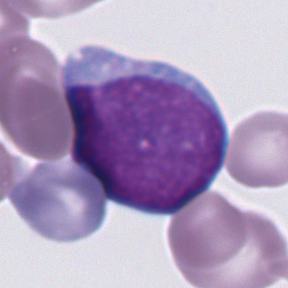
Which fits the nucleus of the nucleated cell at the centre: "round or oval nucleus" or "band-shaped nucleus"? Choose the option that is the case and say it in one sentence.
The nucleus is gathered into one compact mass that is round or oval.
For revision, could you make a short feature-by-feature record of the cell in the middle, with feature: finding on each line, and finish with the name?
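Nucleus: fills most of the cell
Cytoplasm: only a narrow rim
Pale spots: a few small ones near the middle of the nucleus
Granules: none seen in the cytoplasm
Edge: slightly ragged at the upper left
Cell: myeloblast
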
